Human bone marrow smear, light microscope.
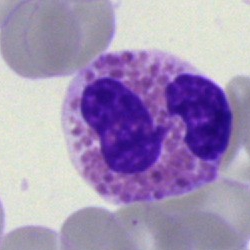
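Eosinophil in a stained bone marrow smear. Notice that the nucleus is divided into two lobes, sitting side by side, one to the left and one to the right. Look, too, at the cytoplasm: it is packed with many coarse, distinct pinkish-purple granules.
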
